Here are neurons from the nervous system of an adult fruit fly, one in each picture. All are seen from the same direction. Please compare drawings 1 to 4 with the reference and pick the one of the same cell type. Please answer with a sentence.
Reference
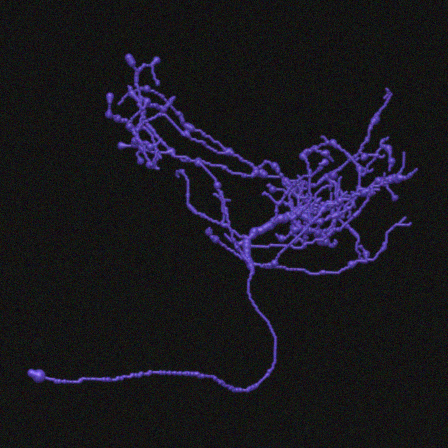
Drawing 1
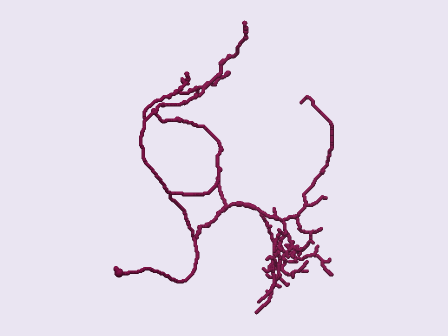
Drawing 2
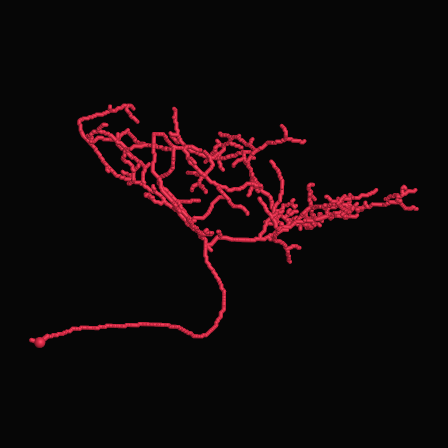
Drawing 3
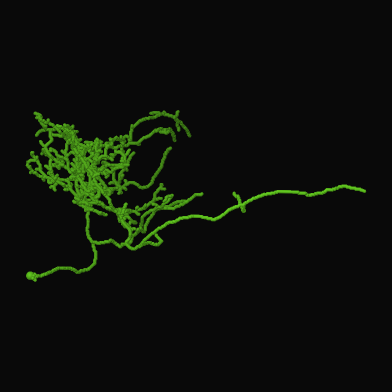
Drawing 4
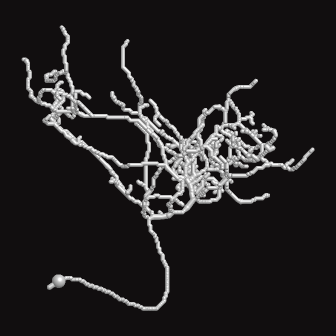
Drawing 4 shows a neuron of the same cell type.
